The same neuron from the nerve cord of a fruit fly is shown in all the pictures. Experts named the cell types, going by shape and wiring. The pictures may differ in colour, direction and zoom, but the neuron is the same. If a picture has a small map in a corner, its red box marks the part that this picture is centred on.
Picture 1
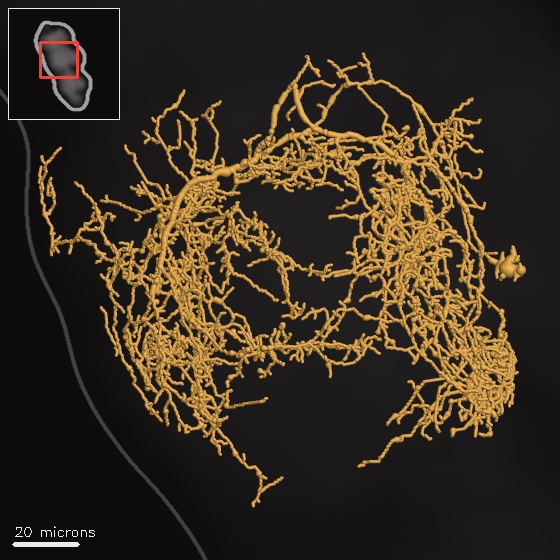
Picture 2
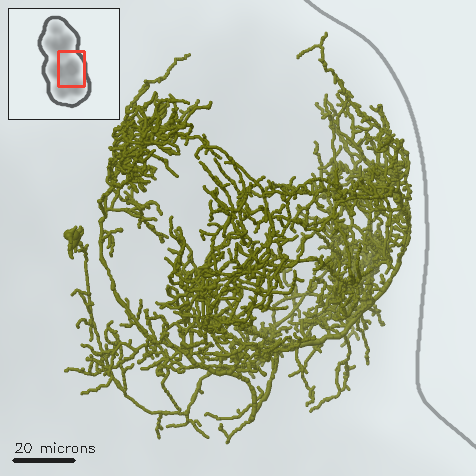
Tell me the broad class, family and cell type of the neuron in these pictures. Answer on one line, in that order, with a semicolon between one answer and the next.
nerve-cord intrinsic neuron; hemilineage 12B; IN12B011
